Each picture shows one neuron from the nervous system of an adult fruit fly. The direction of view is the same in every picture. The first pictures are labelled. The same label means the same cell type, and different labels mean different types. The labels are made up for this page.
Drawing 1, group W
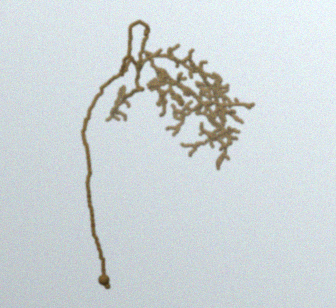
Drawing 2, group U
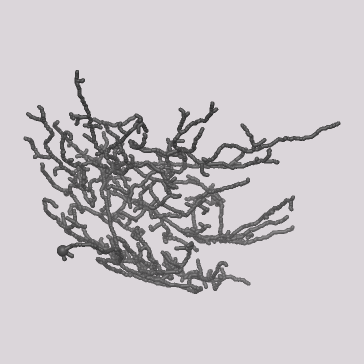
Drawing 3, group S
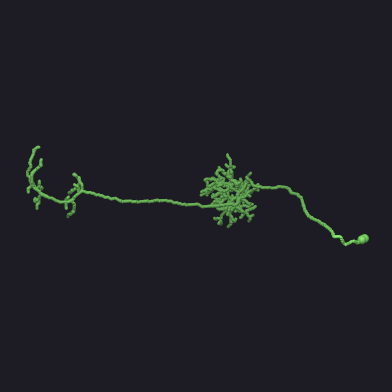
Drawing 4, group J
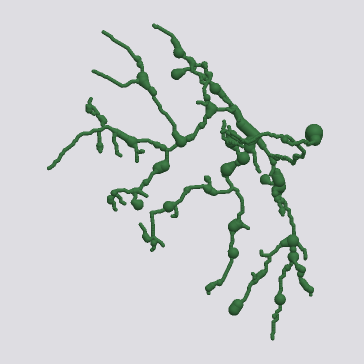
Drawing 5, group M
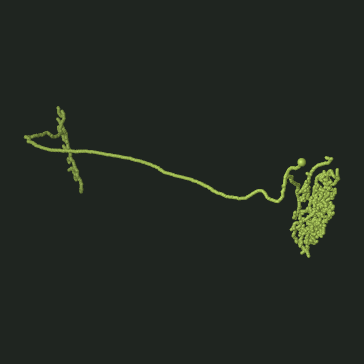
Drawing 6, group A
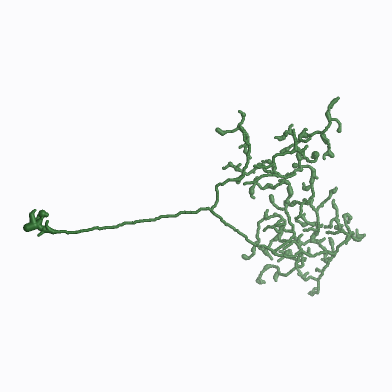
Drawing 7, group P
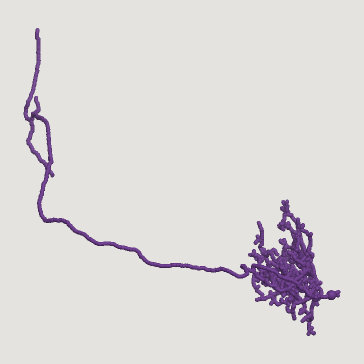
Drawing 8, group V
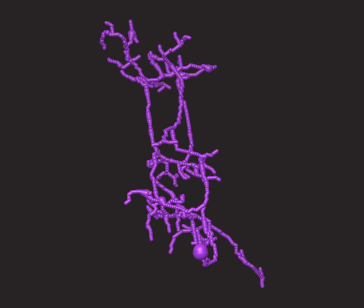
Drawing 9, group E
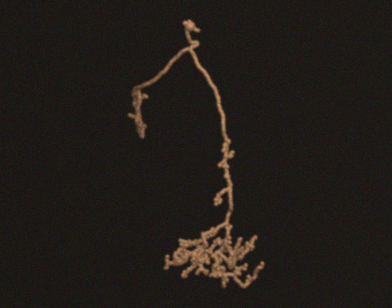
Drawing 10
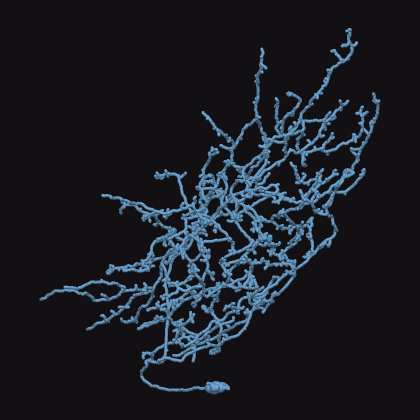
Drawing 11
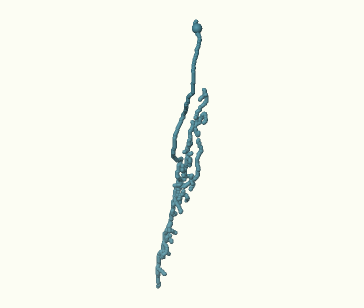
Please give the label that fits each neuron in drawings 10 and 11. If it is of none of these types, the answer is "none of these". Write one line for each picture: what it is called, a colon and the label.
10: group U
11: group J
